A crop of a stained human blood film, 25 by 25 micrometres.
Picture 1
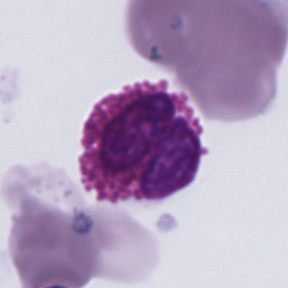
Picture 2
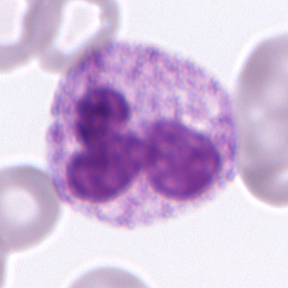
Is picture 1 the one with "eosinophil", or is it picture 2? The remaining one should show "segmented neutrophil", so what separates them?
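Picture 1 shows an eosinophil, and picture 2 shows a segmented neutrophil. The cell in picture 1 is round, about 11 micrometres across, with a finely beaded edge made by its granules. These granules are coarse, round and reddish-purple, packing the cytoplasm so densely that little granule-free cytoplasm shows, and they partly overlie the dark purple nucleus.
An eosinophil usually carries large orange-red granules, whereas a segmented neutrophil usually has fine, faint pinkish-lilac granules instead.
In picture 2, which is slightly out of focus, the cell has a roughly round outline and a nucleus staining dark purple, with no nucleoli to be seen.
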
